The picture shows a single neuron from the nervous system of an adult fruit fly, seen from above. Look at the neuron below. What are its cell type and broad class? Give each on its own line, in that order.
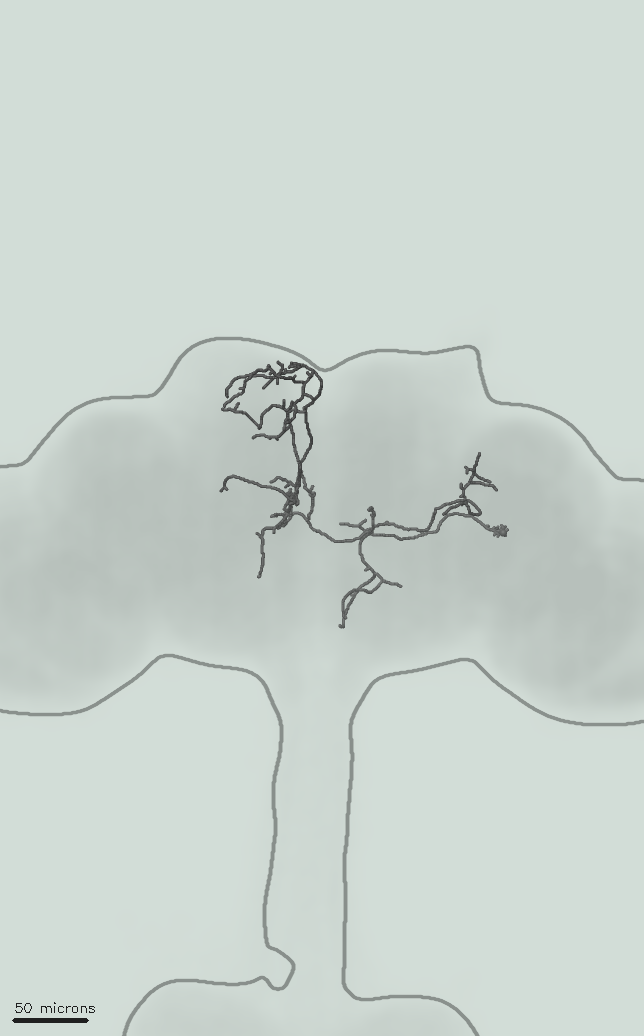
GNG587
central-brain intrinsic neuron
